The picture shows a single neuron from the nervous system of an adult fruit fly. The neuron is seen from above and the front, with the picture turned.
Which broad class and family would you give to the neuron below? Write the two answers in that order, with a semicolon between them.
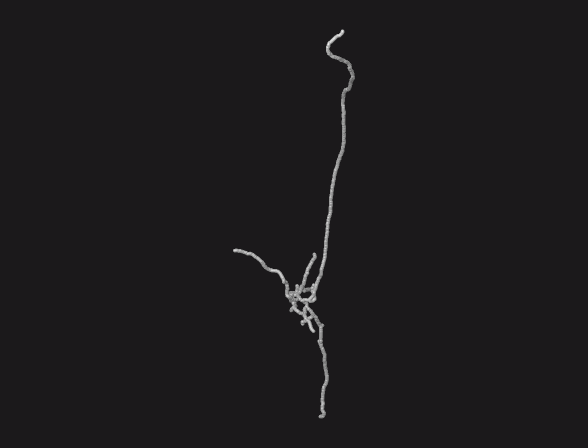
sensory neuron ascending to the brain; class mechanosensory proprioceptive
